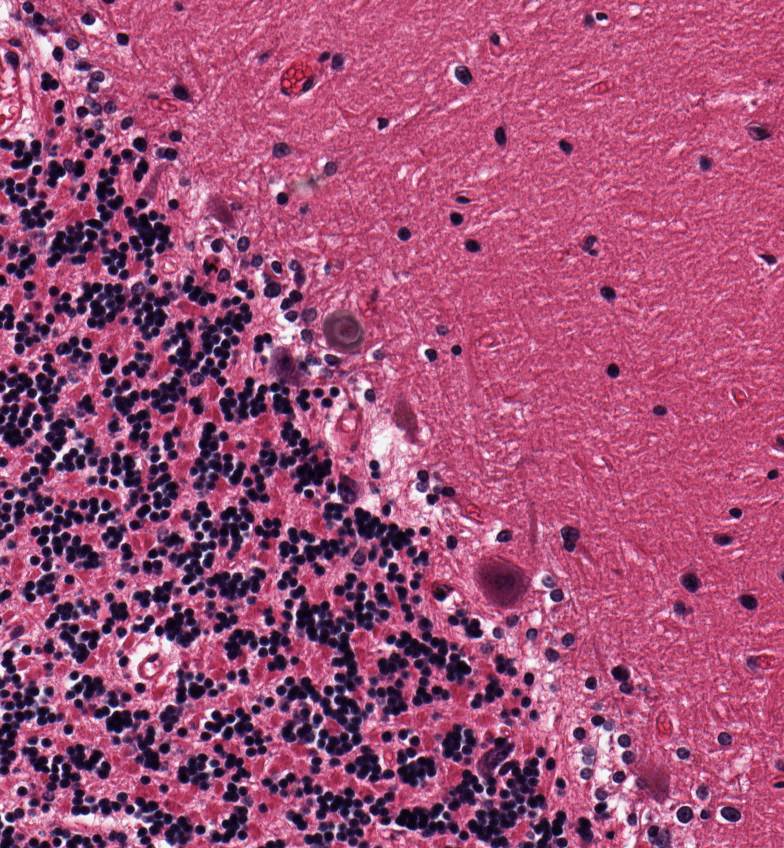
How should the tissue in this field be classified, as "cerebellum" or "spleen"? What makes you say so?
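This is cerebellum. A diagonal boundary divides the field: lower left, a dense layer of small, round, dark nuclei; upper right, a pale, sparsely cellular pink layer.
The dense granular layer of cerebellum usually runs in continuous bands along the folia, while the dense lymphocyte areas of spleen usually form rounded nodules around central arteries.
Red blood cells here lie in a small vessel near the top edge.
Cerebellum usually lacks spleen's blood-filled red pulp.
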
